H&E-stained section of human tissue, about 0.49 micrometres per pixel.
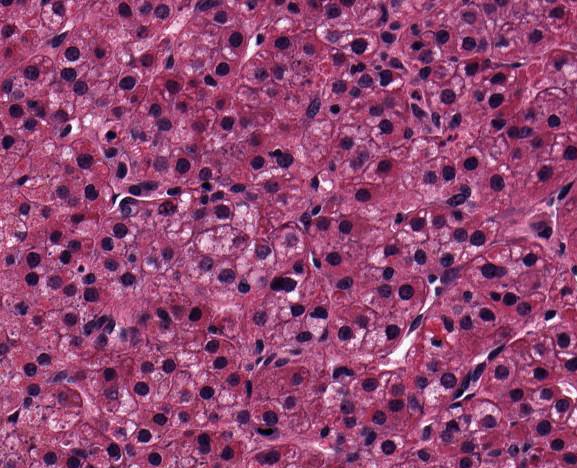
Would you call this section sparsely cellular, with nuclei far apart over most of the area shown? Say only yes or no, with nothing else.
No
